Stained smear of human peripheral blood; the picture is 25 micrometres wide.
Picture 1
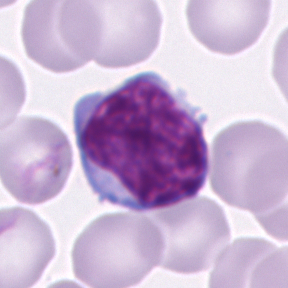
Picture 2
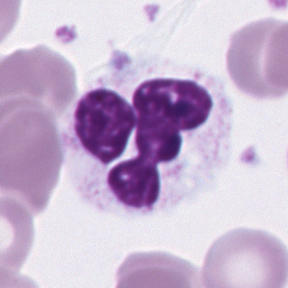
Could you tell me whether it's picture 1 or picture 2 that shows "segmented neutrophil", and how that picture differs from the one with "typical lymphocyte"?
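Going through it point by point: the typical lymphocyte is in picture 1, the segmented neutrophil in picture 2. First, the cytoplasm. In the lymphocyte it is pale blue and shows mainly as a crescent along the left and lower-left side of the nucleus.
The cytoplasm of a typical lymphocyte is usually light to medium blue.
In the other cell it is pale, almost colourless, and holds many fine pinkish-lilac granules.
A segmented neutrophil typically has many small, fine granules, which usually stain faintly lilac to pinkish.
Second, the nucleus. The lymphocyte's nucleus has a rounded outline, with no lobes and no deep indentation, and fills about 80% of the cell's area.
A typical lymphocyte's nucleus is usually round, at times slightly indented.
In picture 2, the chromatin is dark purple and coarsely clumped, and no nucleoli are visible.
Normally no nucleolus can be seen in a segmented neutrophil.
Third, the outline. The lymphocyte is roughly round but slightly angular, with a ragged edge and small projections at the upper right; the segmented neutrophil is roughly round. Last, small platelets lie outside the segmented neutrophil, above it and to its right.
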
